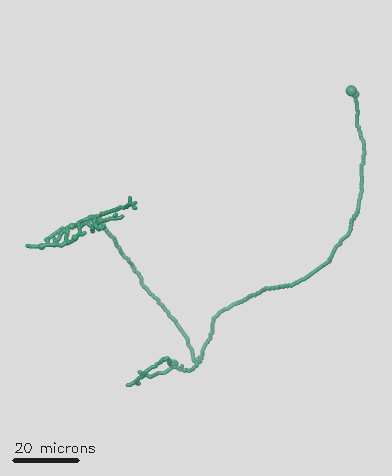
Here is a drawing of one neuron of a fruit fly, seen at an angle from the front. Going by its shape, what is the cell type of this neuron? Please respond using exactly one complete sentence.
So far as cell type goes, this neuron is vDeltaA_b.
